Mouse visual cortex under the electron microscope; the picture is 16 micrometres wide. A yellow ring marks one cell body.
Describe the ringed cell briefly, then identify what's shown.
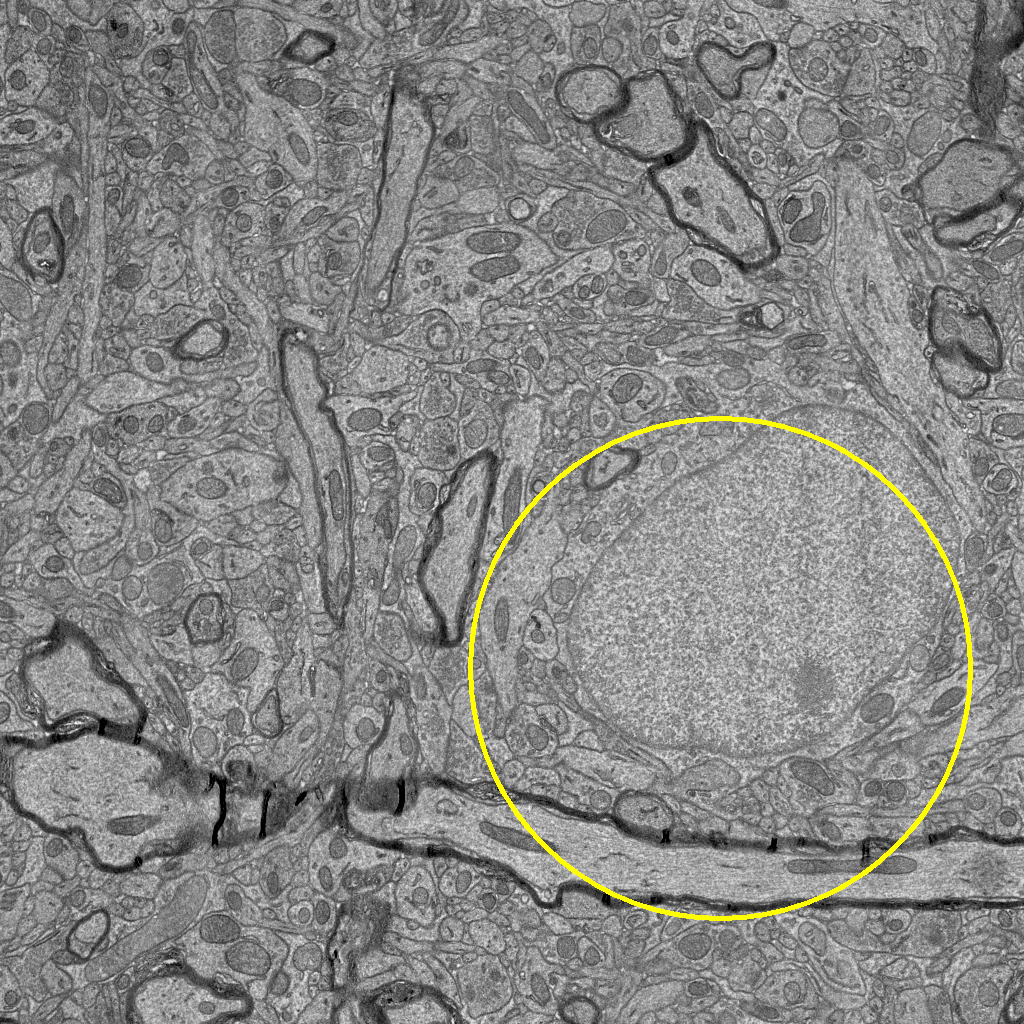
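A large, rounded nucleus, wholly outlined in this plane, fills most of the cell body. Its envelope curves smoothly, without deep infoldings. Pale, finely dispersed chromatin lacks a thick dark band at the envelope. A small, ill-defined, slightly darker granular patch lies at the nucleus's lower right. It is an astrocyte.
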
